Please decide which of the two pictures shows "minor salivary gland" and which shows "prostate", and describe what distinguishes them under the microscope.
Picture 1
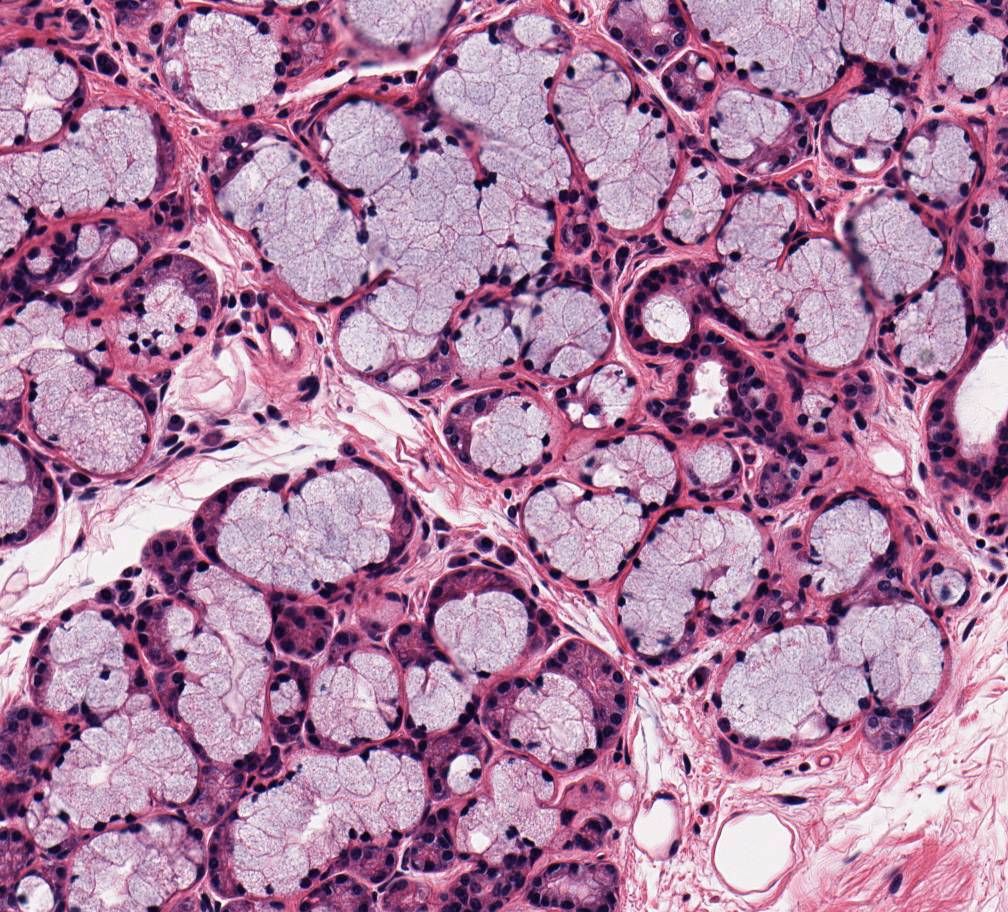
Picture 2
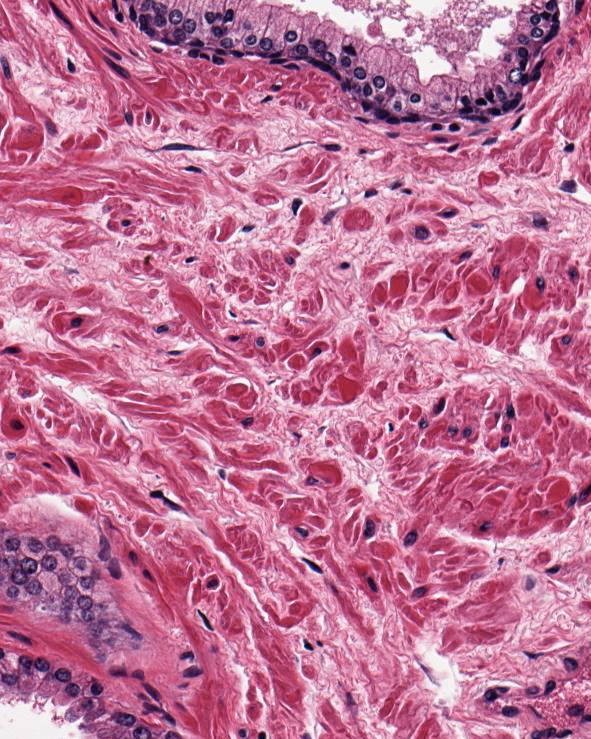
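The first picture is the minor salivary gland, and the second is the prostate. In the first, rounded acini crowd the field in clusters, with thin pink fibrous septa between them. Most of those acini are mucous: their cytoplasm is pale, foamy and greyish-lilac, and their dark nuclei are pressed flat against the base. I can also pick out a few small ducts with narrow open lumens lined by a single layer of cuboidal cells, one of them just right of centre. The second is quite different: muscle bundles make up most of the field, and glandular epithelium shows only along the top edge and in the bottom-left corner. That top gland has tall columnar cells with pale cytoplasm and round nuclei toward the base, and beneath them runs a row of flattened dark nuclei. The smooth muscle cells there have bright pink cytoplasm and oval nuclei with blunt ends.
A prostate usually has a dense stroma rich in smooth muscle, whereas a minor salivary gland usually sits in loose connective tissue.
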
